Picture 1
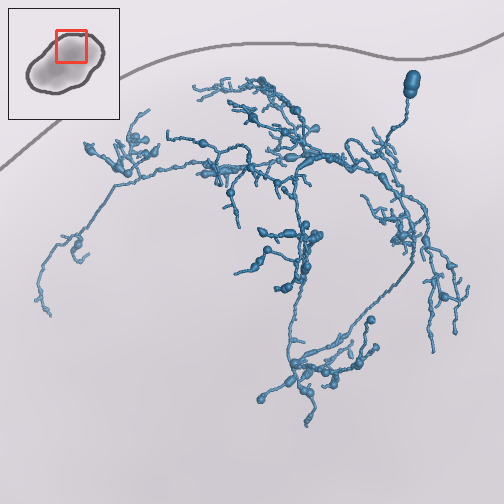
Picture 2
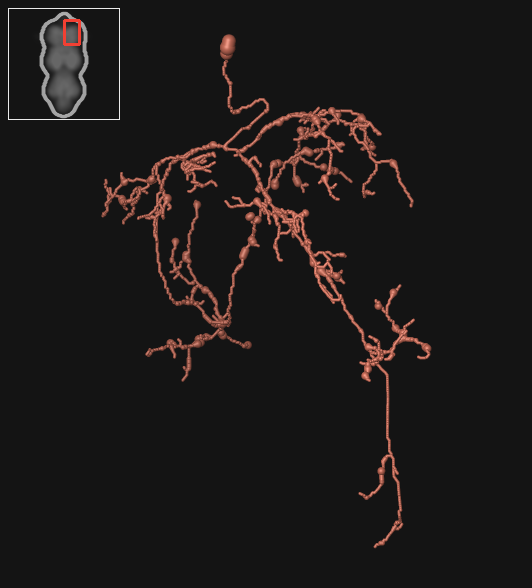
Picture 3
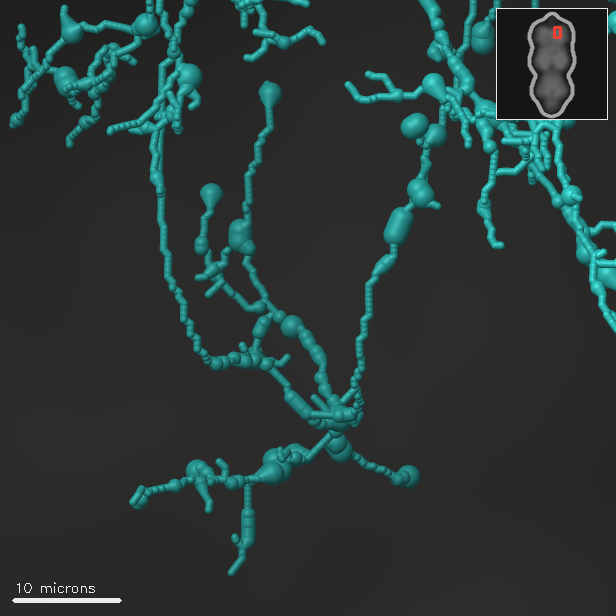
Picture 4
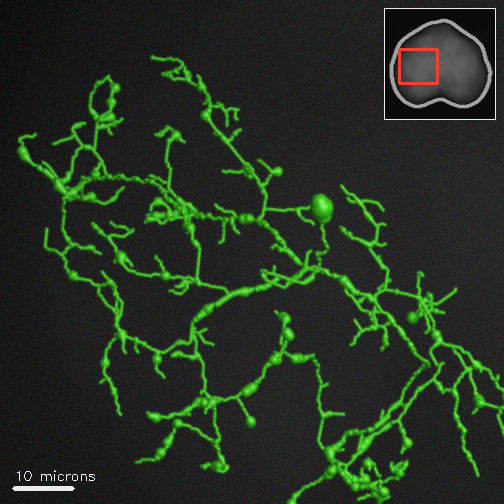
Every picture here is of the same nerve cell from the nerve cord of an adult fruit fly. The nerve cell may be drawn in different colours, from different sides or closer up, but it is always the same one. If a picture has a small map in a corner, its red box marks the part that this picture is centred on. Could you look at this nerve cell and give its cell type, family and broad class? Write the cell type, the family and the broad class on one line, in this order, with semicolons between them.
IN09A069; hemilineage 09A; nerve-cord intrinsic neuron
